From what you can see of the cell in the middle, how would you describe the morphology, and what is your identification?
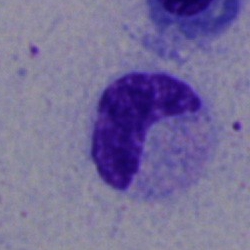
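Nucleus: a thick curved band, bent like a horseshoe, concave side toward lower right. Chromatin: dense, dark purple, blotchily clumped. Cytoplasm: fine, faint pinkish granules. This is a band neutrophil.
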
